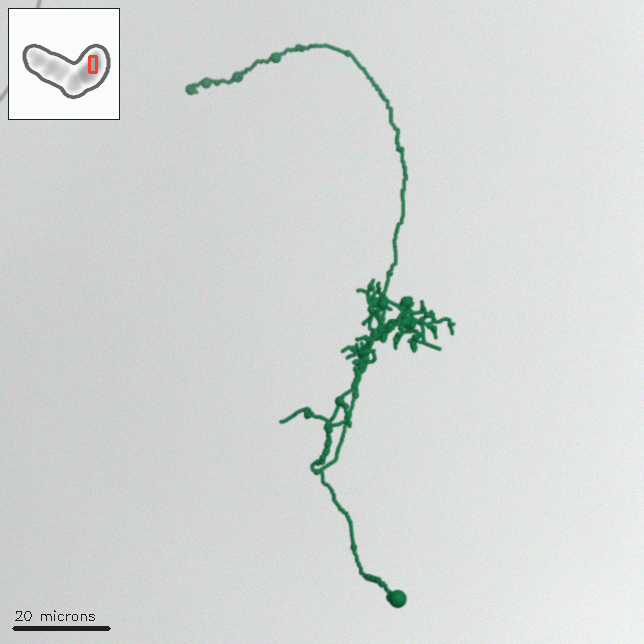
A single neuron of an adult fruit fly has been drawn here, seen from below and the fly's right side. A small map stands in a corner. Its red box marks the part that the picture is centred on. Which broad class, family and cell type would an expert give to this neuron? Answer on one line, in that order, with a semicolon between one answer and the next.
visual projection neuron; LoVP; LoVP13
